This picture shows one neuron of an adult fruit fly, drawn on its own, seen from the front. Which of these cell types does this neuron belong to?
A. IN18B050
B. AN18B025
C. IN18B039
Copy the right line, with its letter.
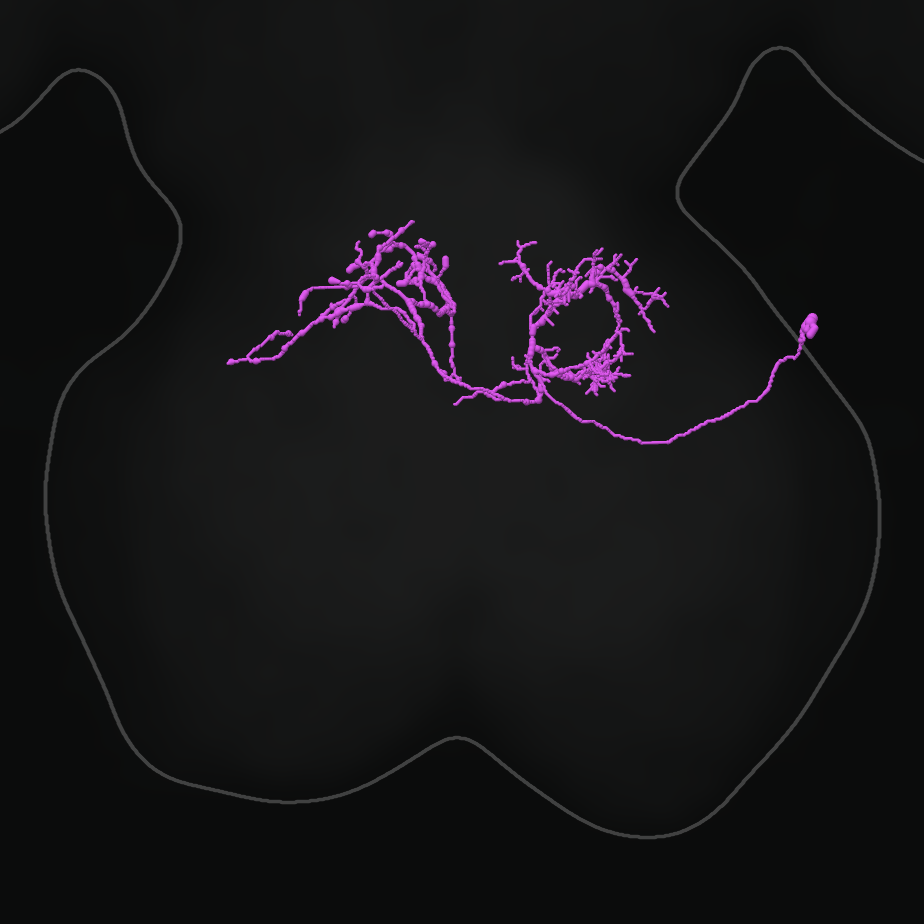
C. IN18B039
